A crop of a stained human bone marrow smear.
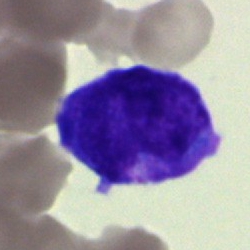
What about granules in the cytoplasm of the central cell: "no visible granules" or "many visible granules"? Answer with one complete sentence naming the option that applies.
No granules can be seen in the cytoplasm of this cell.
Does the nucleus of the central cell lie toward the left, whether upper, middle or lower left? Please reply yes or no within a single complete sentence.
Yes, in this cell the nucleus is positioned toward the left.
